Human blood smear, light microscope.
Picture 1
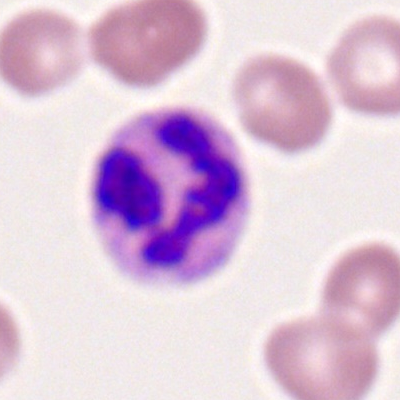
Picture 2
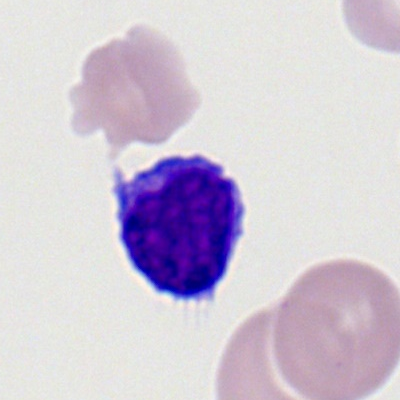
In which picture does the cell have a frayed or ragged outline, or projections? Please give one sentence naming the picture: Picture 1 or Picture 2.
What Picture 2 shows is a cell with a rough edge.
